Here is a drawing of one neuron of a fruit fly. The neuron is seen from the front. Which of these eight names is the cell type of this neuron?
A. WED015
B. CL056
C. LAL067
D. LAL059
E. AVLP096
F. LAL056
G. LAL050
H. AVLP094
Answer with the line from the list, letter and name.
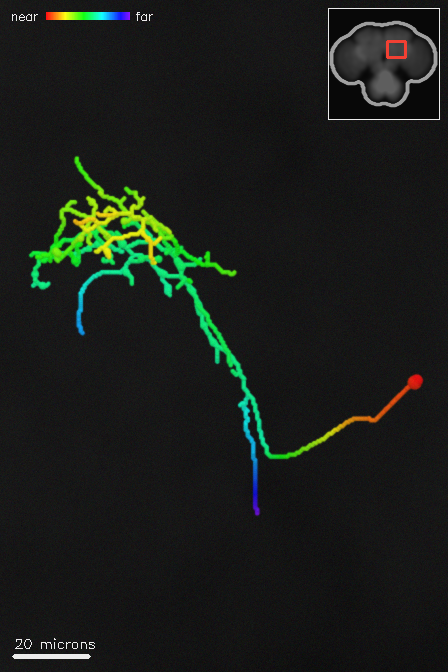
C. LAL067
